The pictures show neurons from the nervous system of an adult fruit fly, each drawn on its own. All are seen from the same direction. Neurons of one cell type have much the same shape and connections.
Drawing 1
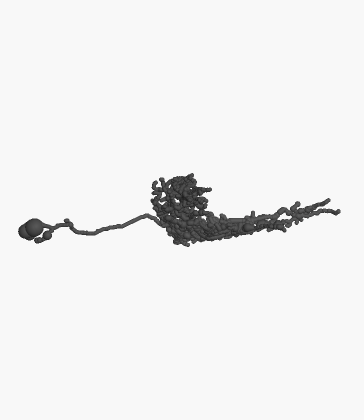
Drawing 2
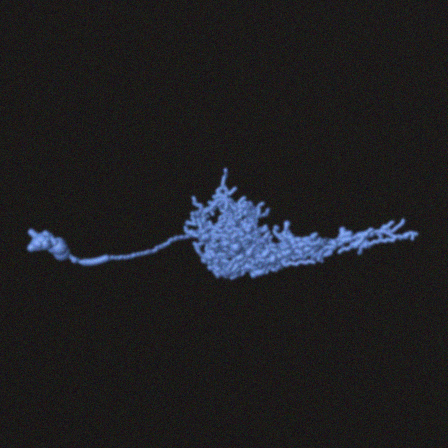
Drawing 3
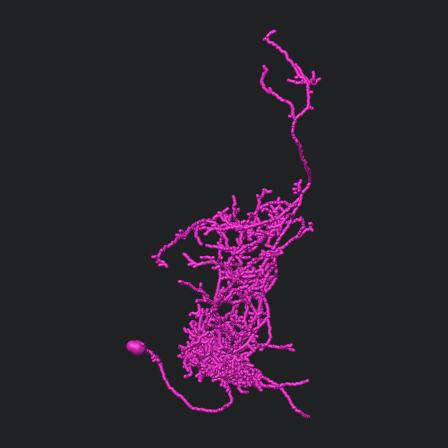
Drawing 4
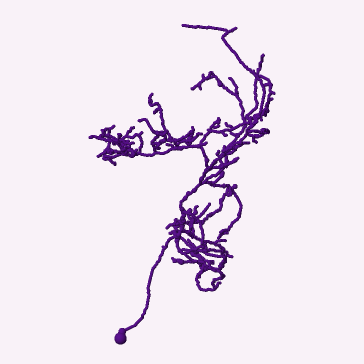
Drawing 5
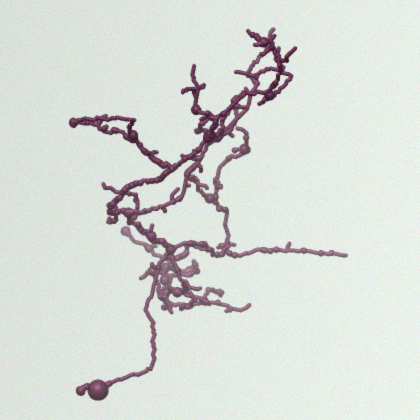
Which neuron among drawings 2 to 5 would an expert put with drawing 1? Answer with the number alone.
2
